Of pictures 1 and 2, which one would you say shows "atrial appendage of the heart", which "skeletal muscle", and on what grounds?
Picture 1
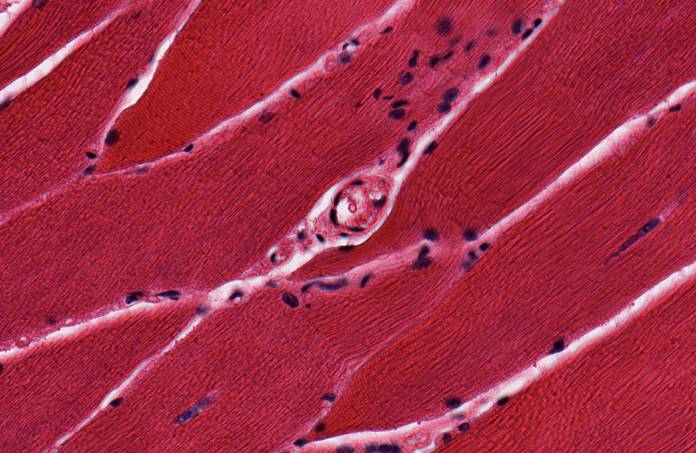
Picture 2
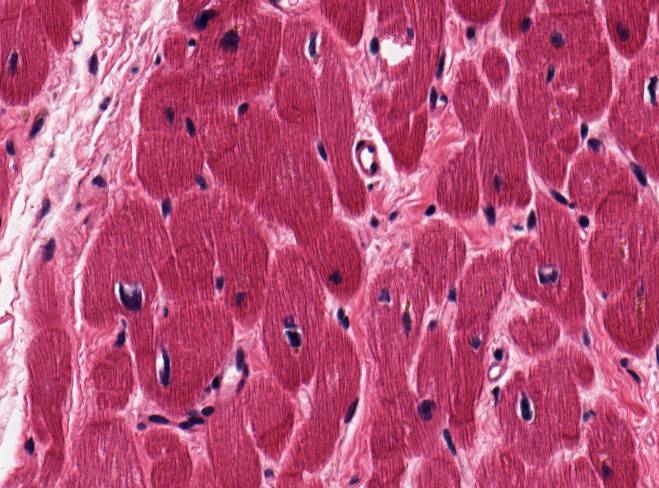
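Picture 1: skeletal muscle. Picture 2: atrial appendage of the heart. Picture 1: long, parallel, unbranched fibres run diagonally, lower left to upper right, each set apart by a thin pale strip of connective tissue. Cytoplasm deep pink-red, finely striated. Nuclei dark, flattened, elongated, at fibre edges, not central. Picture 2: fine parallel lines of myofibrils run along the fibres. Several central nuclei have a pale clear halo, e.g. lower left and lower right. Fine golden-brown granules lie in cytoplasm near some nuclei. Thin pale pink connective tissue strands between fibres carry small dark elongated nuclei.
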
